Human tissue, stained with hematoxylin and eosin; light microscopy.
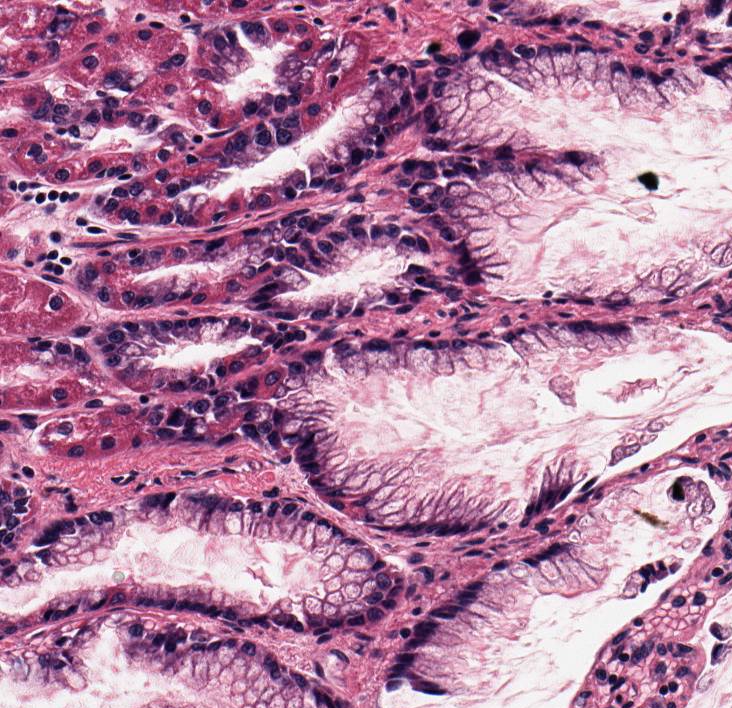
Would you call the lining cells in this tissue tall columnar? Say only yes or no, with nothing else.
Yes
